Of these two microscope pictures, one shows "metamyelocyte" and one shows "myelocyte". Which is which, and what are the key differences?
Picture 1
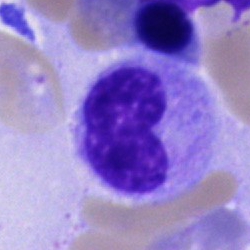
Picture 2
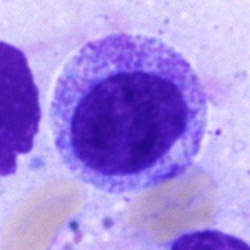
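Picture 1: metamyelocyte. Picture 2: myelocyte. Nucleus, picture 1: indented on the right side, kidney-shaped, lying toward the left of the cell.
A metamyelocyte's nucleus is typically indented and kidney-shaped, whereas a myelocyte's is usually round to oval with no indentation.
Chromatin, picture 2: dark purple, fairly evenly spread, without coarse clumps.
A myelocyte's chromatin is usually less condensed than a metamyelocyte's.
Granules, picture 2: many purple granules scattered throughout, pale blue cytoplasm between them. Cytoplasm, picture 1: pale lilac-blue, a moderate rim widest on the right. Outline: round and smooth in both. No vacuoles in picture 2.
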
